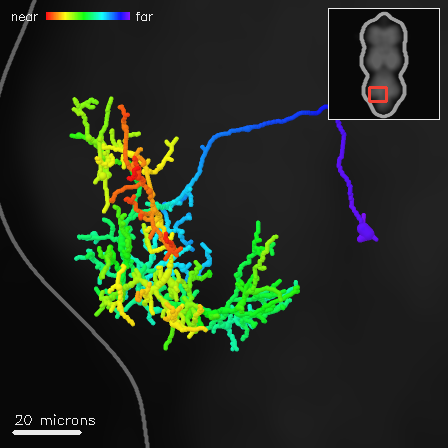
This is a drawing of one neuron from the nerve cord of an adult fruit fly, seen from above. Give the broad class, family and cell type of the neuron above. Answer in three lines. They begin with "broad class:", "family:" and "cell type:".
broad class: nerve-cord intrinsic neuron
family: hemilineage 13B
cell type: IN13B048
